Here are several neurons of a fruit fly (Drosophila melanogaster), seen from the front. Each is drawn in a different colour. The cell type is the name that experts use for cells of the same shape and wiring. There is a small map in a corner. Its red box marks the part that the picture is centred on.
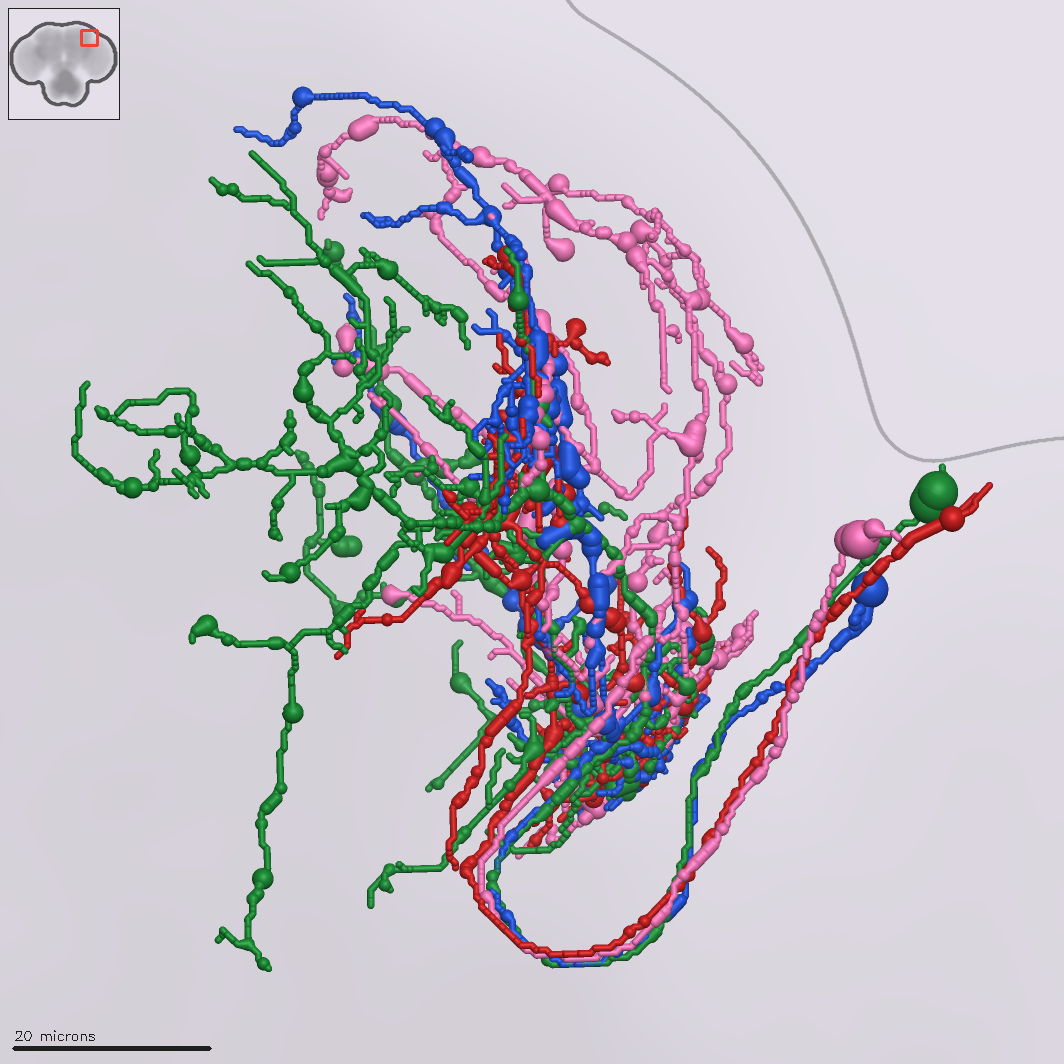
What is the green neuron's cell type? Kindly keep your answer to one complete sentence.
Cell type CB3016 is what this neuron is.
